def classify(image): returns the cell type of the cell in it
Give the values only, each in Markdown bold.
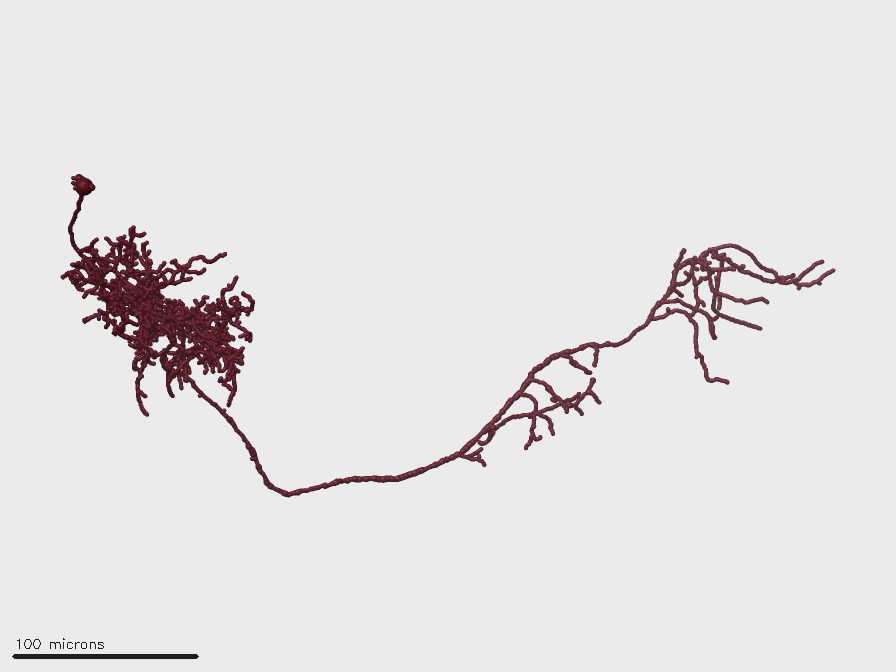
**DNa16**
